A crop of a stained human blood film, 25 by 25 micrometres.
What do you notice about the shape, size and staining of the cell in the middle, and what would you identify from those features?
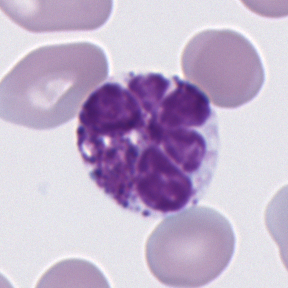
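Roughly round, smooth outline, about 13 micrometres across. The chromatin's dark purple, dense and clumped, and down in the lower left you've got coarse dark purple granules crowded together. Over at the right edge, the cytoplasm you can see is pale and faintly lilac. So: a basophil.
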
